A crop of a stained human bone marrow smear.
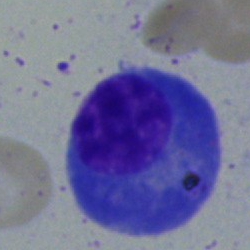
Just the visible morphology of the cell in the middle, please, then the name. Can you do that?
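Smooth in outline, the cell is round to slightly oval. The nucleus is eccentric, displaced toward the upper left. Its chromatin is dark purple and clumped, with paler patches between the clumps. Toward the lower right, the cytoplasm holds a single small dark inclusion. The cell is a plasma cell.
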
